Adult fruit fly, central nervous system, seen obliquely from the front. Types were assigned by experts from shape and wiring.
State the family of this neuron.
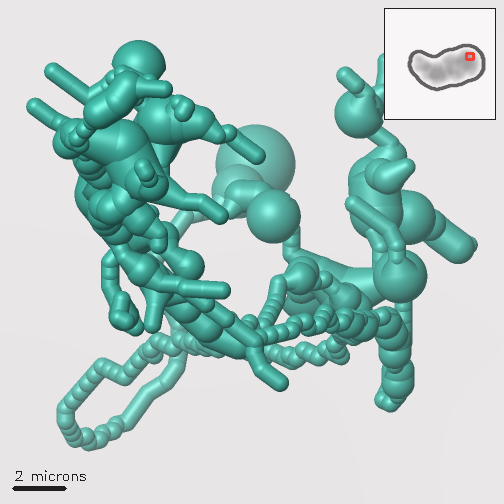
T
